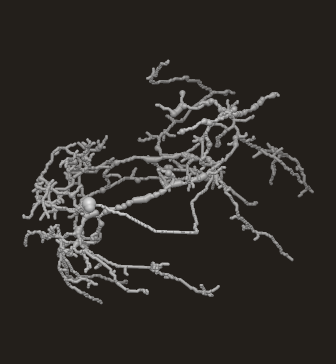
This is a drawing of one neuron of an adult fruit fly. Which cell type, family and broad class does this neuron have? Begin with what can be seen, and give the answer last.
The cell body can be seen on the left of the picture. The picture shows dozens of branch ends. It is of cell type IN20A.22A027. The family is hemilineage 20A.22A. It is a nerve-cord intrinsic neuron.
